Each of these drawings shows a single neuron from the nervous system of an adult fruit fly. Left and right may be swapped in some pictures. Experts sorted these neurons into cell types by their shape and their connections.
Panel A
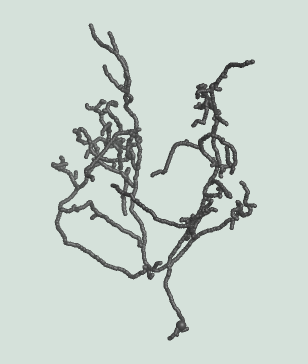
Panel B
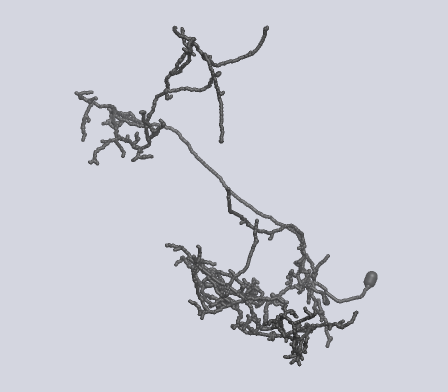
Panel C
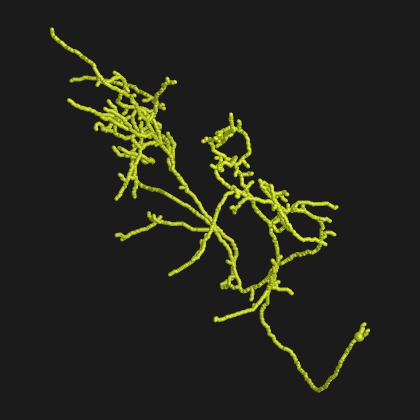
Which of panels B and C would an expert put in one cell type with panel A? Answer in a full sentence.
Panel C is of the same cell type.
